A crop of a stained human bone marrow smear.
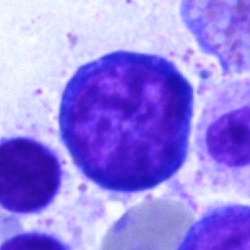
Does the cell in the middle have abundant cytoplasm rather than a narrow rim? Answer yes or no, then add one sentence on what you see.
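No. The cytoplasm is very scant, forming only a thin rim around the nucleus.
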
